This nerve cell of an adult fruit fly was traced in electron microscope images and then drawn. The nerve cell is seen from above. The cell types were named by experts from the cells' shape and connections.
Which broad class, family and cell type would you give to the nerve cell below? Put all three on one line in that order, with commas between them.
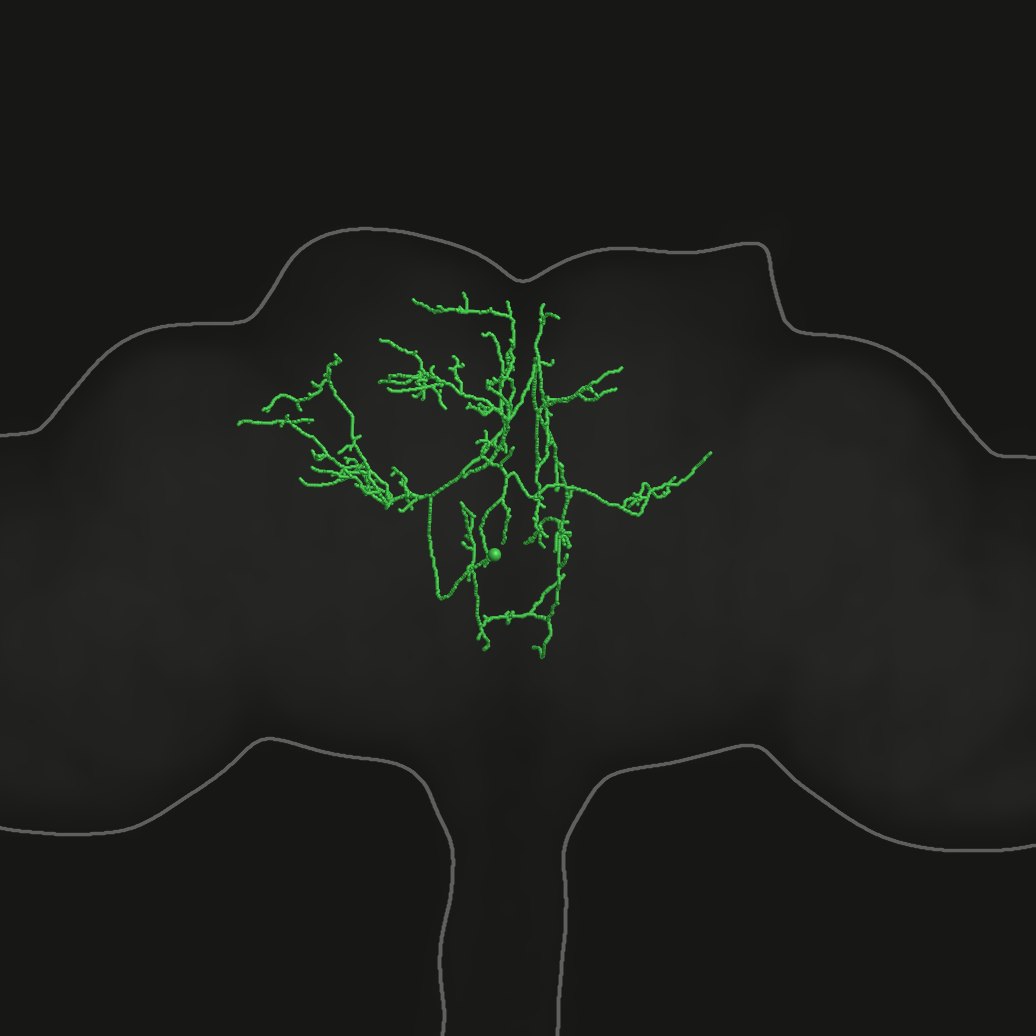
central-brain intrinsic neuron, hemilineage SMPpm1, CL208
